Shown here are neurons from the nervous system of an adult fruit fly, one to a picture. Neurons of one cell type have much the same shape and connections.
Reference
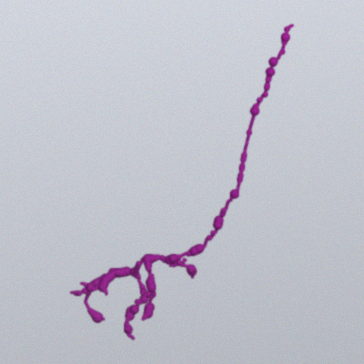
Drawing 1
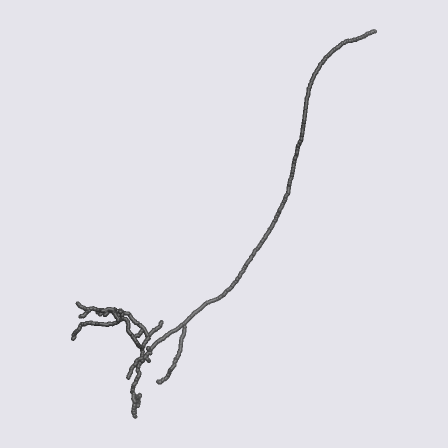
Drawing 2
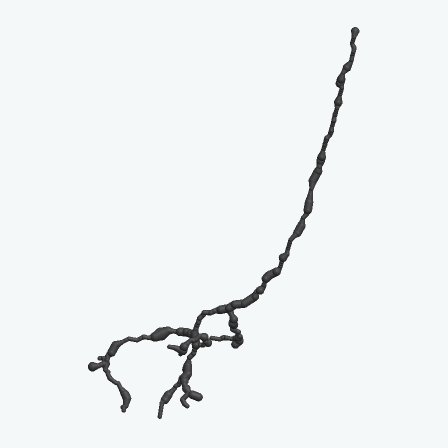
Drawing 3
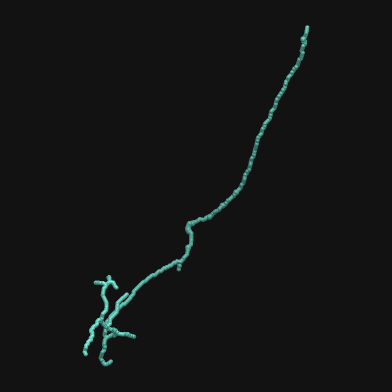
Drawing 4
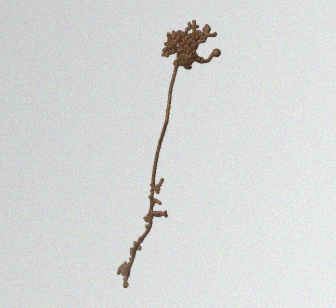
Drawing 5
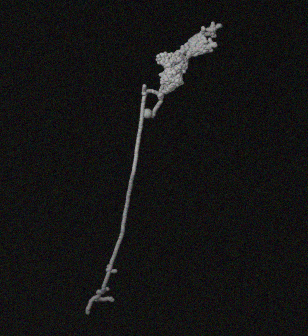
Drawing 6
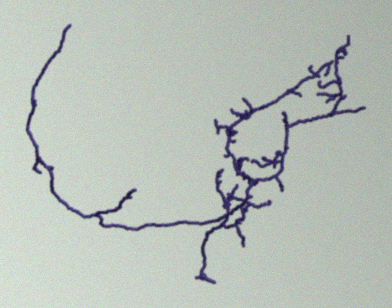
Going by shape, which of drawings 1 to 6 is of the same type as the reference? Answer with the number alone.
2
